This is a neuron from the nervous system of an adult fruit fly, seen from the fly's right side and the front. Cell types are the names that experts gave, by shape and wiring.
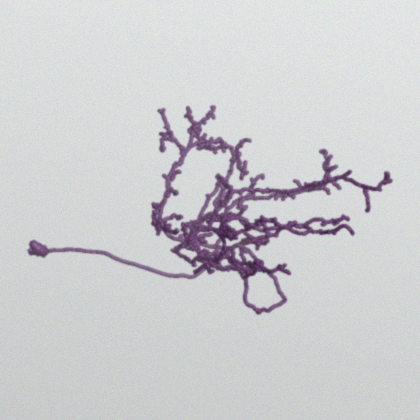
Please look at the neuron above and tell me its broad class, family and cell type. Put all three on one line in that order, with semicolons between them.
nerve-cord intrinsic neuron; hemilineage 01B; IN01B024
